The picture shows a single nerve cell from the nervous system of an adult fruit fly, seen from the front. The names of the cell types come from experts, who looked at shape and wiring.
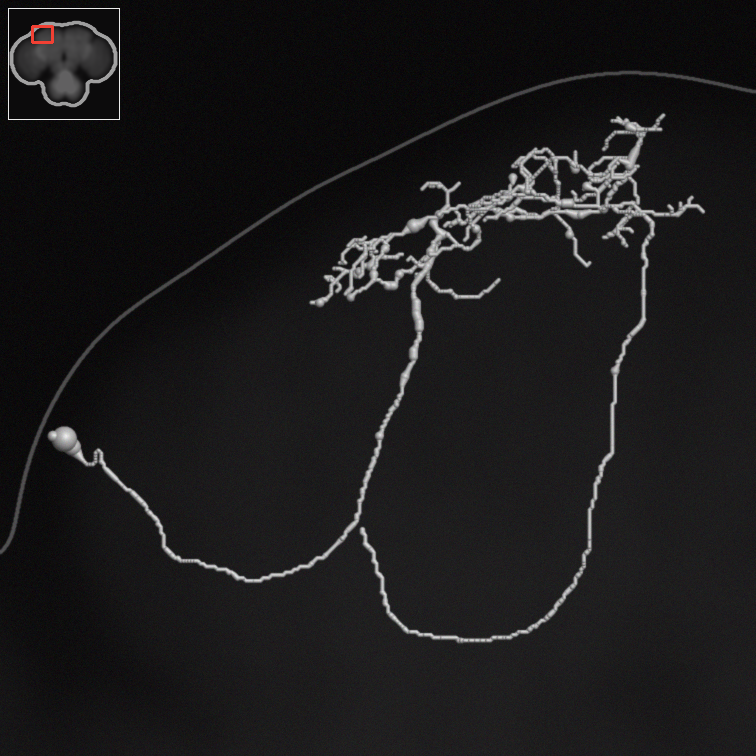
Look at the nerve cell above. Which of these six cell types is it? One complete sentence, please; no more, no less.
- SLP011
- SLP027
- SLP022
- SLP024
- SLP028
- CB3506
The cell type of this neuron is SLP028.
